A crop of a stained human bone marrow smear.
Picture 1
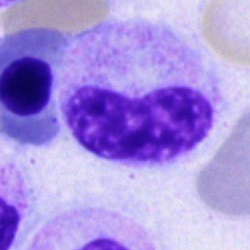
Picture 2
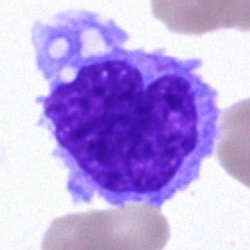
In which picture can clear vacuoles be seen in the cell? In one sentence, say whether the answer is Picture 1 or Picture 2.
What picture 2 shows is a cell with one or more clear vacuoles in its cytoplasm.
